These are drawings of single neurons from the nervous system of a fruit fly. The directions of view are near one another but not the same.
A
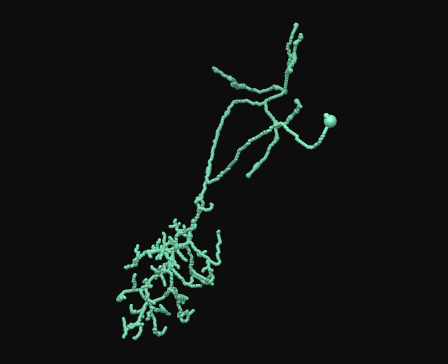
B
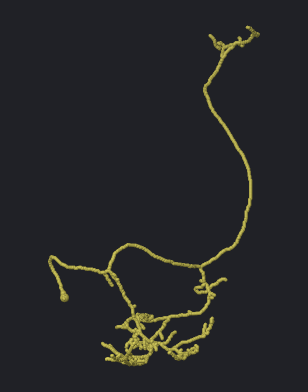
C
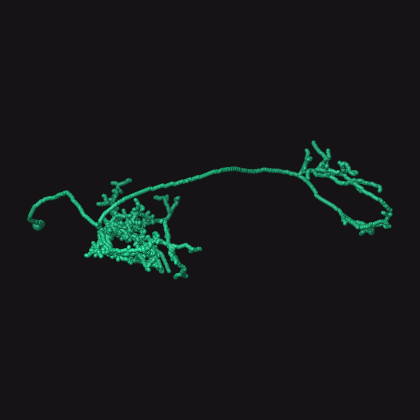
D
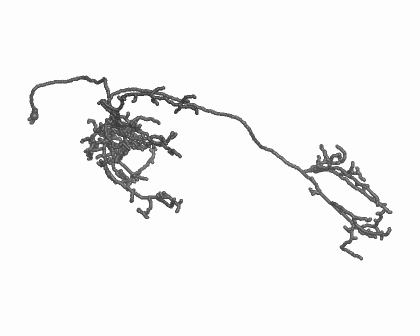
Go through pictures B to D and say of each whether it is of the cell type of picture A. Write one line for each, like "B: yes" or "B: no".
B: no
C: no
D: no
